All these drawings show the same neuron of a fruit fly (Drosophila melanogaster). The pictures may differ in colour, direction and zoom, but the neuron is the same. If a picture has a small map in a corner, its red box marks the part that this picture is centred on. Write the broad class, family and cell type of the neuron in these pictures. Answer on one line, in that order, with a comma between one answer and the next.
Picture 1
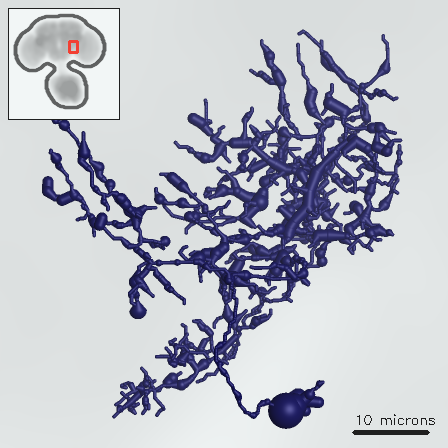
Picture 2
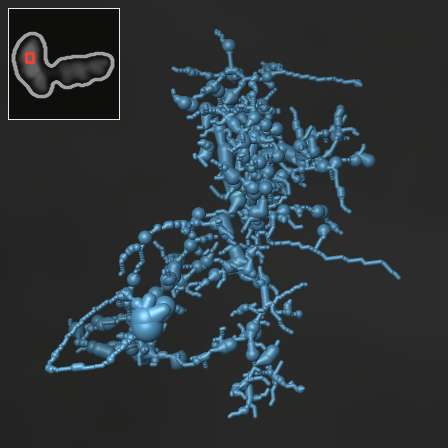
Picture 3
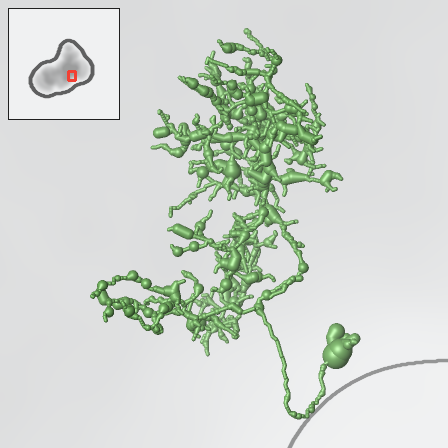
central-brain intrinsic neuron, hemilineage WEDa1, CB4118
